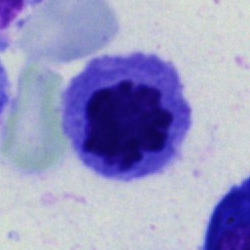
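Erythroblast: notice how dark the chromatin is, clumped coarsely, with no nucleoli to be found. A moderate rim of blue-violet cytoplasm wraps the nucleus all the way round, and there are no distinct granules in it.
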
